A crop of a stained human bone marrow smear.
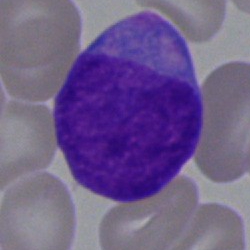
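Blast at the centre of the field, its outline a slightly angular oval that is taller than it is wide. The chromatin is finely and evenly dispersed, lacking coarse dark clumps. Cytoplasm is scant relative to the nucleus and contains no vacuoles.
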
